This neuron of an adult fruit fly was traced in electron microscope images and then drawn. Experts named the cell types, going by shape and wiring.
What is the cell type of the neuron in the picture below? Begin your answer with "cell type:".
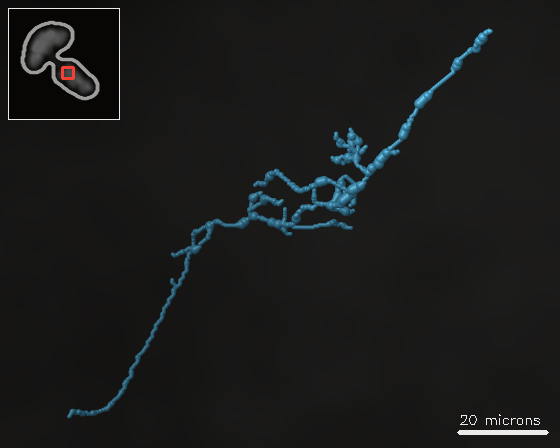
cell type: LgLG8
